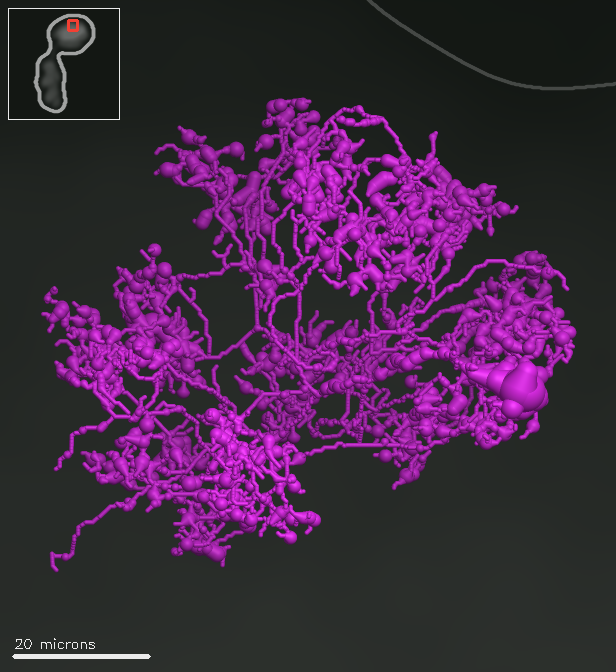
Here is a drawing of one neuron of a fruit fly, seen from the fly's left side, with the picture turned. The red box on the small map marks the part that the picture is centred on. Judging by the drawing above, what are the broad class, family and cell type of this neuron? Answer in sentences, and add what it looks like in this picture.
It is a central-brain intrinsic neuron. The family is hemilineage ALl1_dorsal. Its cell type is lLN2P_c. From left to right in the picture it spans about 80 microns. The picture shows more than a hundred branch ends.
